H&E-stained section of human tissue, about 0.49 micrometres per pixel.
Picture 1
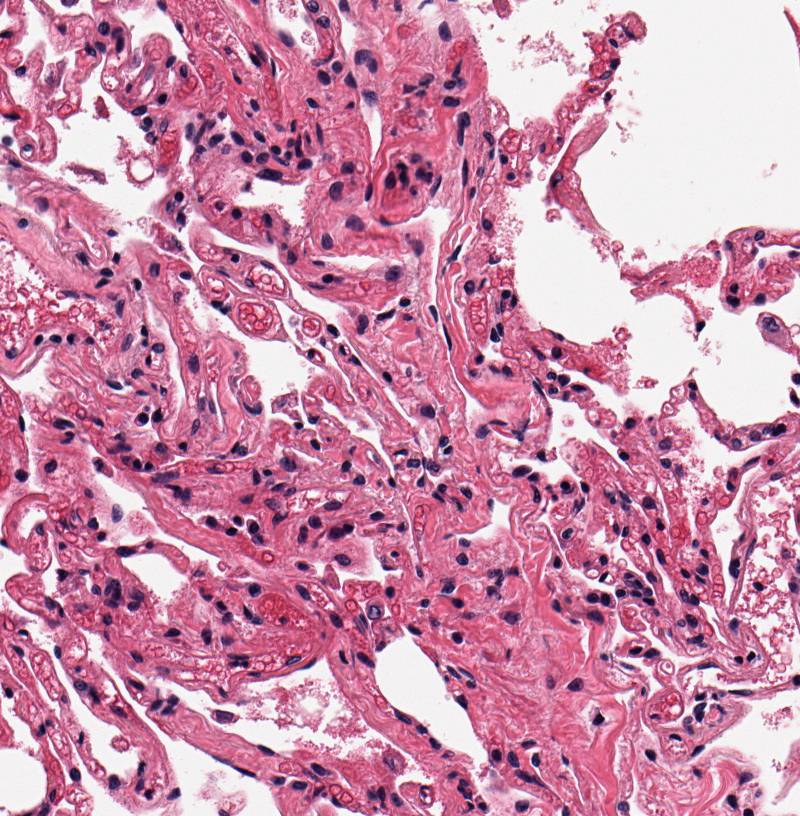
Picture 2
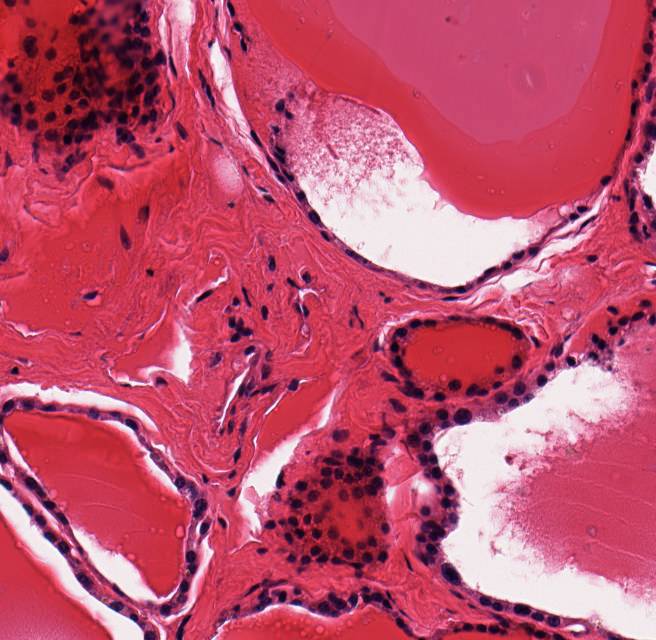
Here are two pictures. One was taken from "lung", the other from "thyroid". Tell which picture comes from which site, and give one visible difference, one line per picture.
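Site of picture 1: lung. No glands are present in the field.
Site of picture 2: thyroid. The field is made up of closed follicles filled with homogeneous pink material, separated by bands of fibrous stroma.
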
